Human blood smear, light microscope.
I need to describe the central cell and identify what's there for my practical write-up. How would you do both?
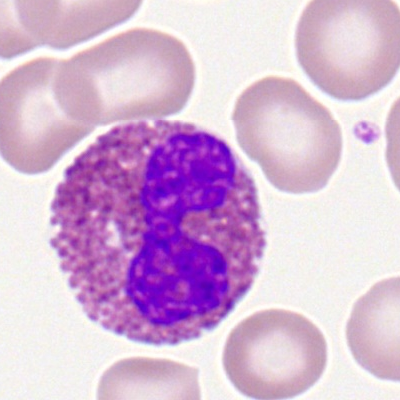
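Looking at the central cell, I see a round outline. Coarse granules pack the cytoplasm all through, and I can make out no nucleoli in the nucleus. To the left of the nucleus sits a small pale clear spot. It is an eosinophil.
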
